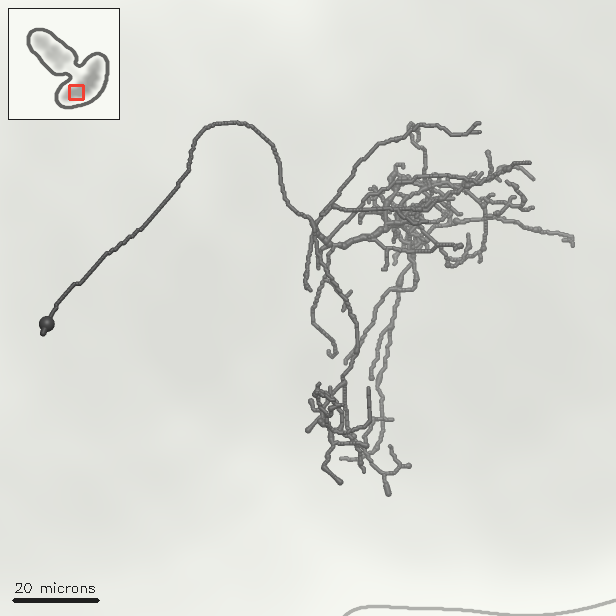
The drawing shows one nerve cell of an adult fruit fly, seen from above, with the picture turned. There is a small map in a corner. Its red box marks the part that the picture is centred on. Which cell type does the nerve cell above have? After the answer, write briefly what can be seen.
It is of cell type PVLP111. This is a central-brain intrinsic neuron. It is in the brain and does not reach the nerve cord. From left to right in the picture it spans about 130 microns. Dozens of branch ends can be seen.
